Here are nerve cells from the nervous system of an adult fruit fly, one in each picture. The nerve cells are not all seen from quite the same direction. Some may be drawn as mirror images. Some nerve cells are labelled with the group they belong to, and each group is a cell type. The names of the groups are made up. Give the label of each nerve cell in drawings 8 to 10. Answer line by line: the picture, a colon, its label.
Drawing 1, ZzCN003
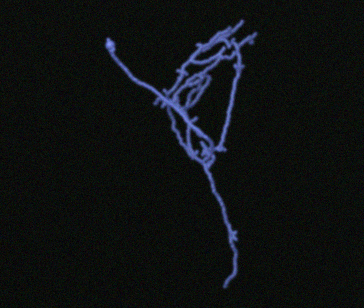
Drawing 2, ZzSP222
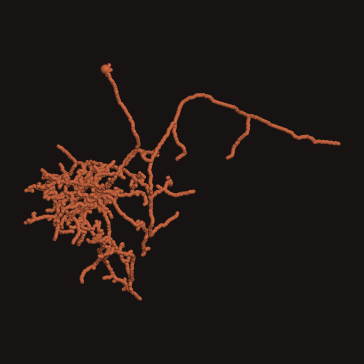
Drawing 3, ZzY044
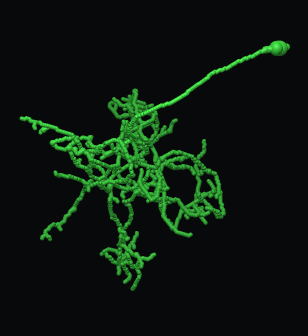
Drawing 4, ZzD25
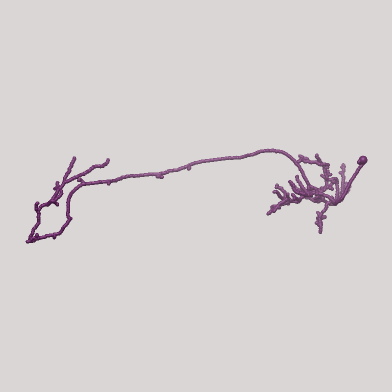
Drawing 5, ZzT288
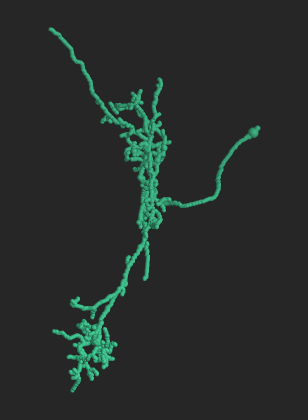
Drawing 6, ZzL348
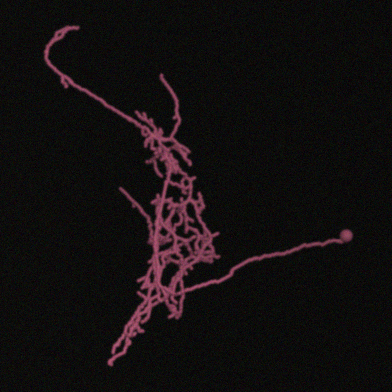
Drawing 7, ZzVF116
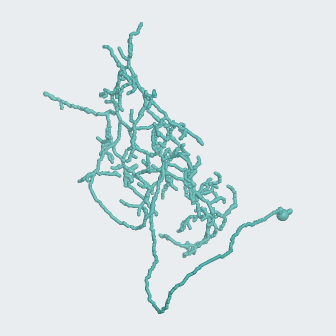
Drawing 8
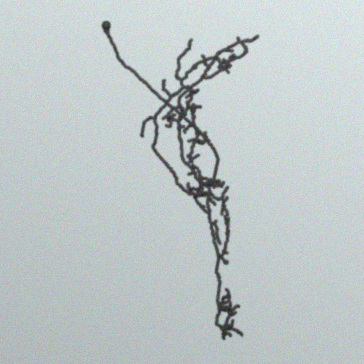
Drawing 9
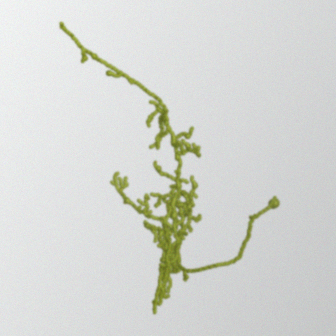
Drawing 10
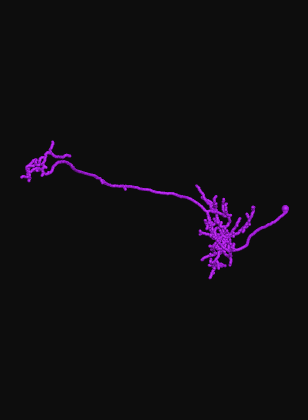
8: ZzCN003
9: ZzL348
10: ZzD25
